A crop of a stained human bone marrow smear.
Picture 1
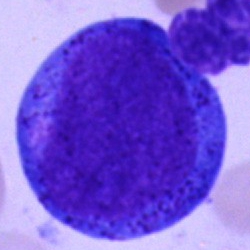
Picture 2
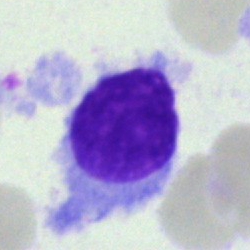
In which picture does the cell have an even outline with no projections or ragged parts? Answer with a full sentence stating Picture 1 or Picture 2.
It is in Picture 1 that the cell has a smooth outline.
